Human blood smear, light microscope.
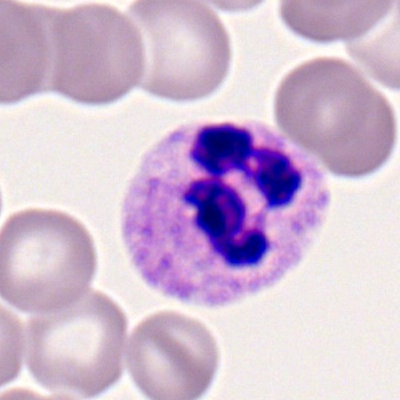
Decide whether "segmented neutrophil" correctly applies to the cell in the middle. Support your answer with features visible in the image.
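The nucleus is divided into several separate dark lobes, a feature that goes with segmented neutrophil and against band neutrophil.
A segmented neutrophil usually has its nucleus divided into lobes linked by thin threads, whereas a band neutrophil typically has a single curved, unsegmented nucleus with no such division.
The chromatin, dense and dark purple with clumped patches, suits both names.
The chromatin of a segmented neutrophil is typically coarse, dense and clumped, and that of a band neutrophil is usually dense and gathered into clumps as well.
The remaining features are simply recorded: the outline is roughly round and smooth, and no nucleoli are visible in the nuclear lobes. The cytoplasm is plentiful and pale pinkish-lilac, with fine lilac granules scattered evenly through it. With the lobed nucleus in its favour, segmented neutrophil fits this cell.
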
